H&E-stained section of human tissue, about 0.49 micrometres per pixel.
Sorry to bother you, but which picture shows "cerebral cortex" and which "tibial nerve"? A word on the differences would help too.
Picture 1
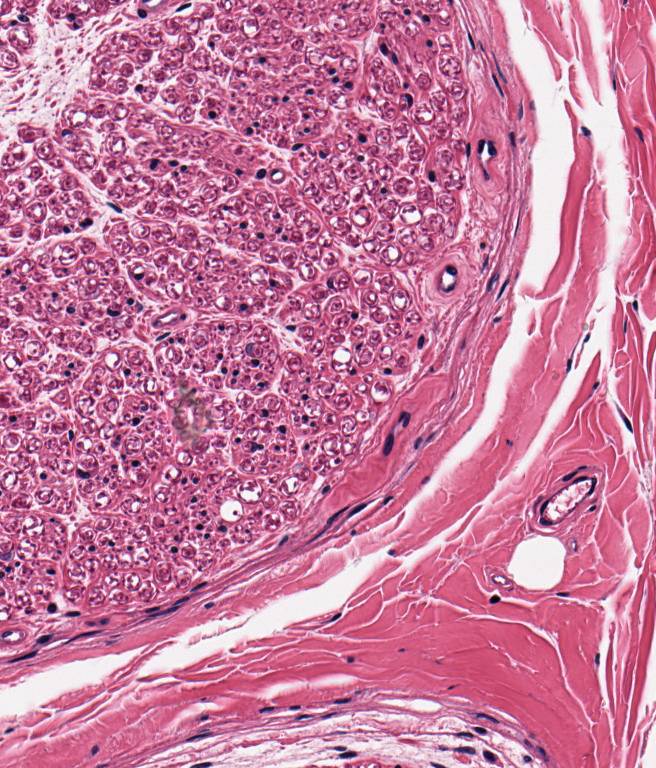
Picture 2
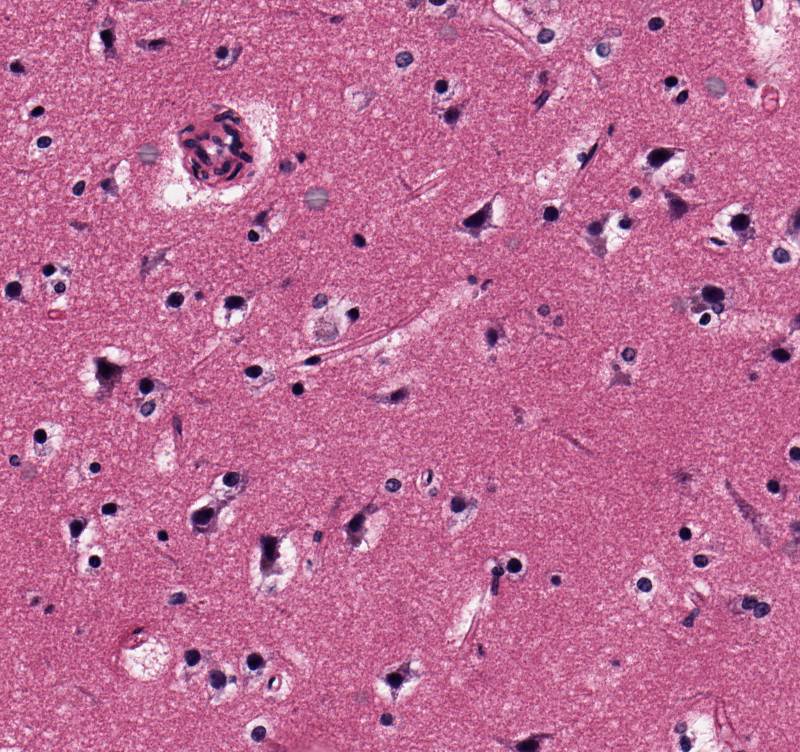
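Looking at the two, picture 1 is tibial nerve and picture 2 is cerebral cortex. In picture 1 a large rounded bundle fills the upper left, its fibres cut transversely into many small round profiles, most with a small central pink axon inside a pale ring. Small dark oval nuclei are scattered among those fibres. Picture 2, on the other hand, is a uniform, finely granular pink matrix throughout, with cells scattered singly in no layered or glandular arrangement. Most of its nuclei are small, round and dark, with no visible cytoplasm around them. A thin elongated capillary also crosses the centre diagonally, from lower left toward upper right.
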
